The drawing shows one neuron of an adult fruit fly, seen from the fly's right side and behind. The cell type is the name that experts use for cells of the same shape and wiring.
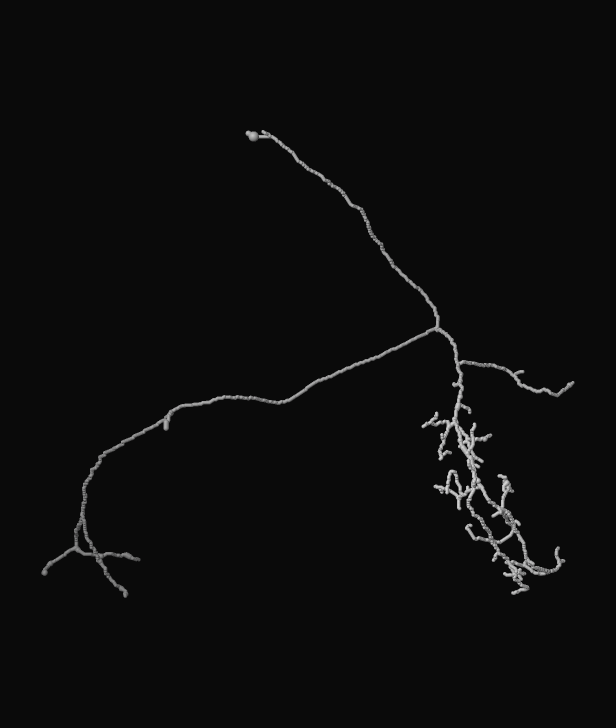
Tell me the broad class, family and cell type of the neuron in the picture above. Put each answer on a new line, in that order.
central-brain intrinsic neuron
hemilineage DM6_central1
CB2081_b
